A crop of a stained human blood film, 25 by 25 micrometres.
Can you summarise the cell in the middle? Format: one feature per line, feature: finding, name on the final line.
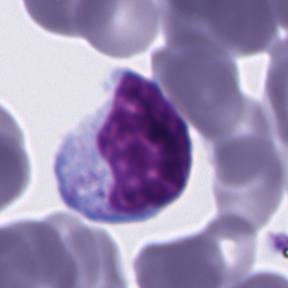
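Cell size: about 14 by 12 micrometres
Nucleus: about 12 by 8 micrometres, toward the right of the cell
Nuclear share: about 60% of the cell's area
Chromatin: dark purple and clumped, small paler patches between the clumps
Cytoplasm: pale blue, a broad crescent on the left side
Cytoplasm colour at margin: more deeply blue along the outer edge
Cell edge: slightly ragged at the upper left
Name: typical lymphocyte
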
